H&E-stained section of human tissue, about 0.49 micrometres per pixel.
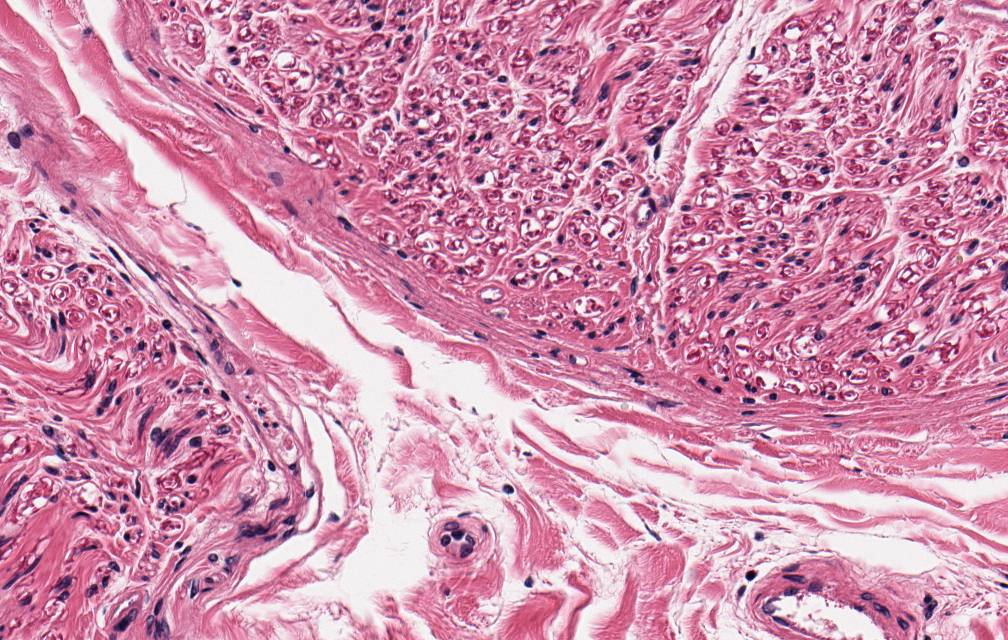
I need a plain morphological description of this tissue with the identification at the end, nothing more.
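Cross-sectioned bundles of nerve fibres occupy the upper right and the left edge. Profiles mostly round: small central pink axon inside a pale clear ring. Small dark oval nuclei sparse among the profiles within bundles. Bottom centre, in collagen: small vessel, a few nuclei in its wall. Tissue: tibial nerve.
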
